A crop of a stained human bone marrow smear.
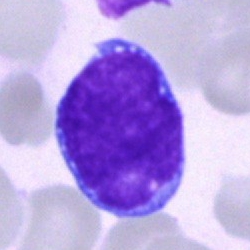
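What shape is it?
A smooth oval, longer from top to bottom than from side to side.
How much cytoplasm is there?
Just a thin blue rim around the nucleus, with no granules to be seen, though a few tiny pale spots sit in the rim at the top.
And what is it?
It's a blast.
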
